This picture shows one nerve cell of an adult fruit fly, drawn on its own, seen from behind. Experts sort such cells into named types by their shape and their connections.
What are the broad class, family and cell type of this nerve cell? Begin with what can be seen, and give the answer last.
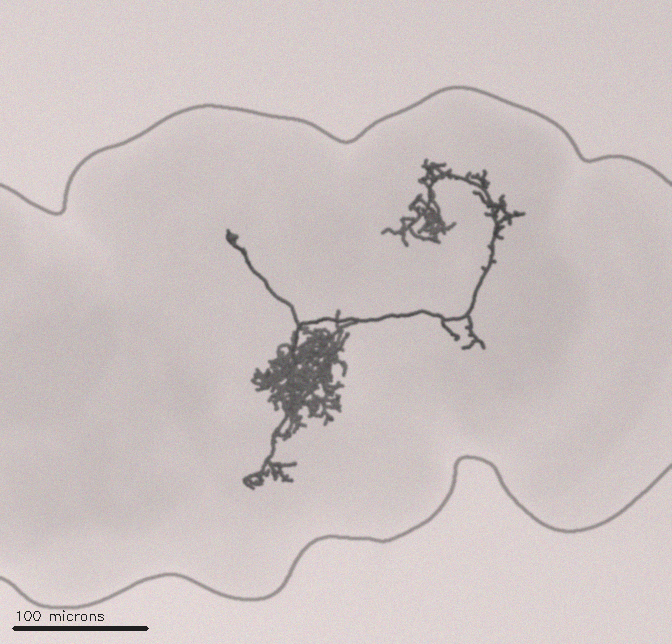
From top to bottom in the picture it spans about 250 microns. In this view it is about as wide as it is tall. Its broad class is central-brain intrinsic neuron. Its family is called class ALPN. It is of cell type M_spPN5t10.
